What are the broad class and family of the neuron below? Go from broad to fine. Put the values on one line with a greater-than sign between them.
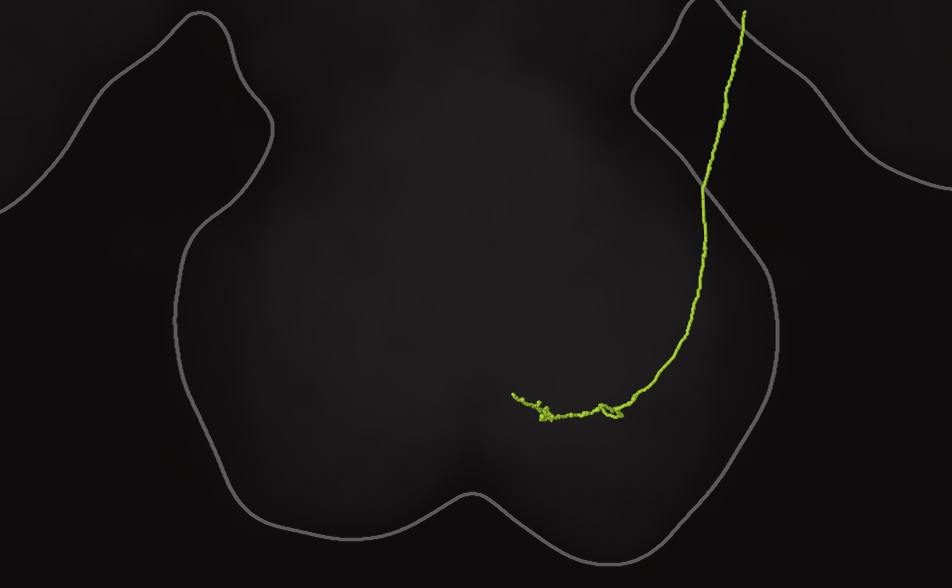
sensory neuron entering the nerve cord > class mechanosensory tactile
